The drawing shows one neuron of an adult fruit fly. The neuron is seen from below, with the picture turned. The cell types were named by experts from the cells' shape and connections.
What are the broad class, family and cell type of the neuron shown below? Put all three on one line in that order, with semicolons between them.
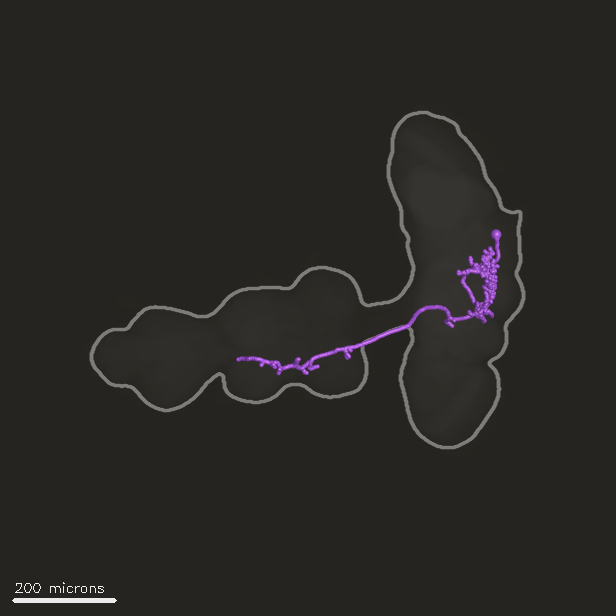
descending neuron; hemilineage MX7; DNg72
